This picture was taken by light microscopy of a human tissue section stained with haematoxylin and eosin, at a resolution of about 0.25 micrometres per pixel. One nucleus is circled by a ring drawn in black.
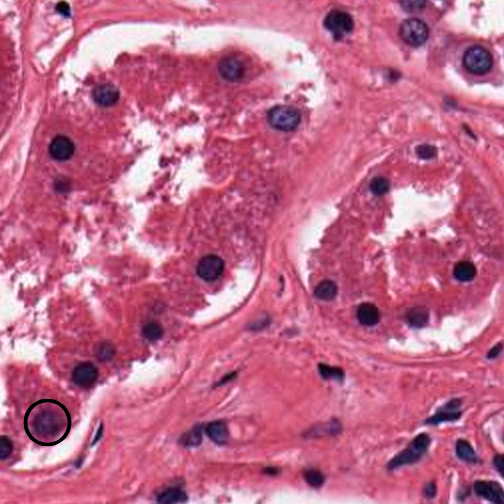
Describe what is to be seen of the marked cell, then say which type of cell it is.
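The cytoplasm around the nucleus is pink and coarsely granular. The cell lies at the lower edge of a tubule, beside a white cleft that separates the tubule from the pink fibrous tissue below it. The marked nucleus belongs to a proximal tubule cell.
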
